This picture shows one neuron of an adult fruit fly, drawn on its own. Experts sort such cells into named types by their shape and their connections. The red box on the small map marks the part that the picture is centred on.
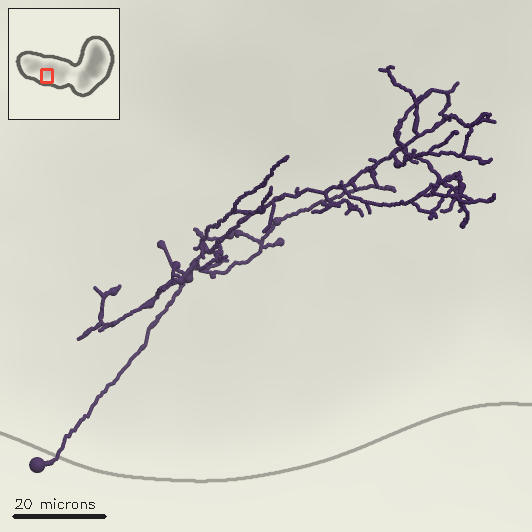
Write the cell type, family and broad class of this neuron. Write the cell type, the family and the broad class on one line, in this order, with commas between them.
IN01B095, hemilineage 01B, nerve-cord intrinsic neuron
